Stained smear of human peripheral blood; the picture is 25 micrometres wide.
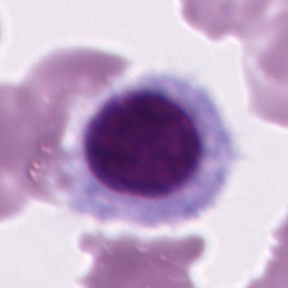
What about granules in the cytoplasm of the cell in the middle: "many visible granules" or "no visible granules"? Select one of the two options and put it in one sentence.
Granules are not seen anywhere in the cell's cytoplasm.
